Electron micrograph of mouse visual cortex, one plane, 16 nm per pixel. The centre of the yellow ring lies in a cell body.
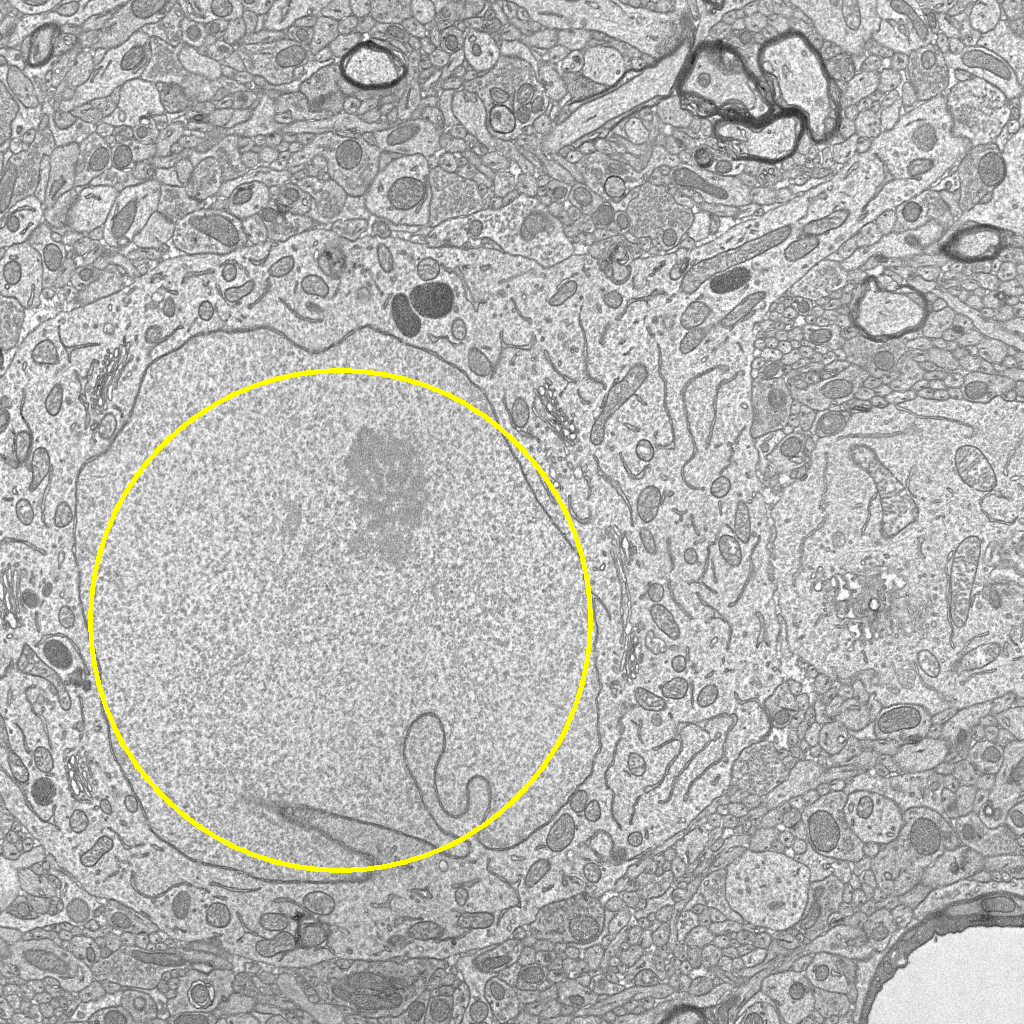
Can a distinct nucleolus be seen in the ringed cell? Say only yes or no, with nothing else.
Yes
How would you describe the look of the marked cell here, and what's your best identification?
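The large, roundish nucleus lies wholly within the picture. A deep, narrow infolding of its envelope reaches in at the lower right. Two dark, round dense bodies sit in the cytoplasm just above it. A blood vessel lumen lies at the lower right corner of the wide view, away from the cell. The cell is an inhibitory neuron.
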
